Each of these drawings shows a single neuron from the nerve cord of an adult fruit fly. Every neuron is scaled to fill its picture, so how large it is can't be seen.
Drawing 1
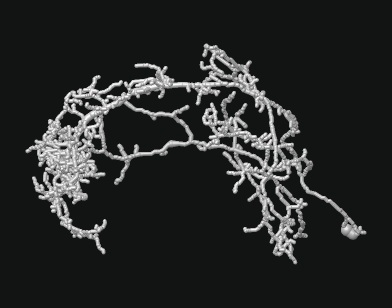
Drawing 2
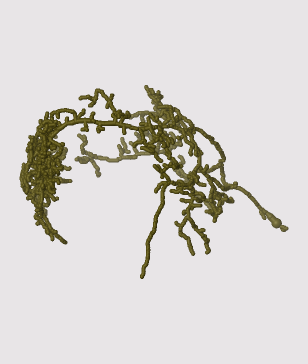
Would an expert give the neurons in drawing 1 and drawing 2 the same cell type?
yes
